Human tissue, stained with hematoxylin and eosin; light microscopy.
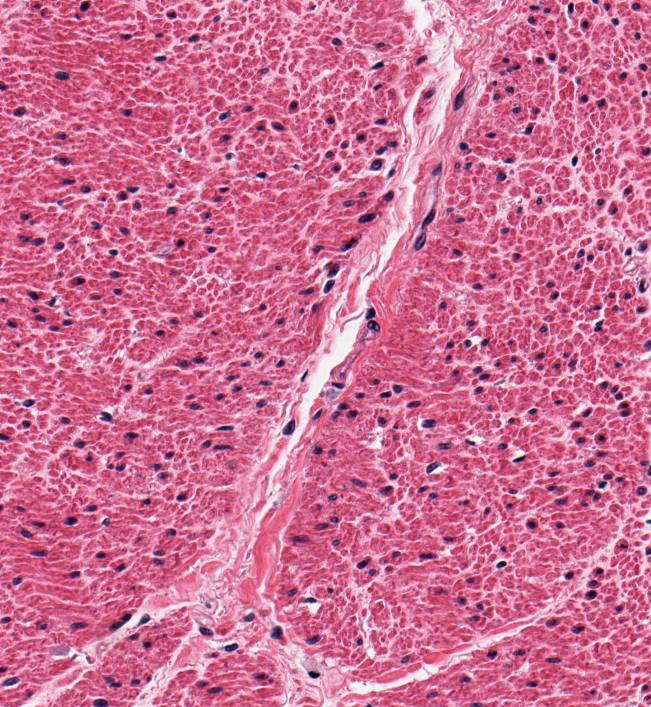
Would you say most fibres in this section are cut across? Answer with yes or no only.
Yes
